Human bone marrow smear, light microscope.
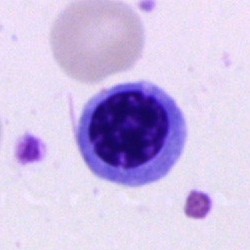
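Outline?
Round, smooth, no projections.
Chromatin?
Dark purple, coarsely clumped.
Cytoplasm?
Blue, forming a complete rim around the nucleus; no granules.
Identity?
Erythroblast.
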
